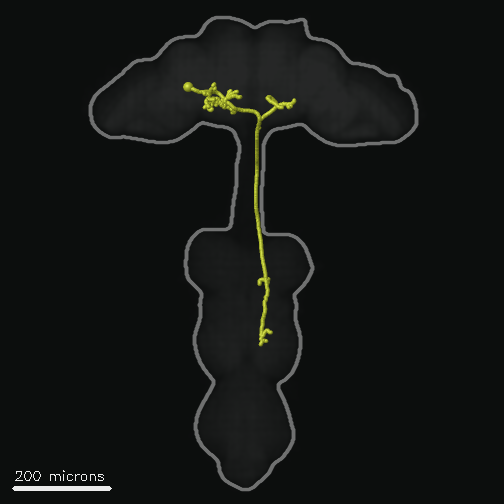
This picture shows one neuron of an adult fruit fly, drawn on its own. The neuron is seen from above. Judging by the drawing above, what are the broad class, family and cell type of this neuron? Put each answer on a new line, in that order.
descending neuron
hemilineage LB7
DNge089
